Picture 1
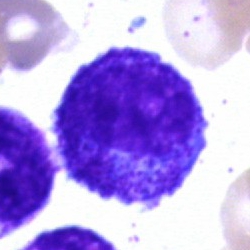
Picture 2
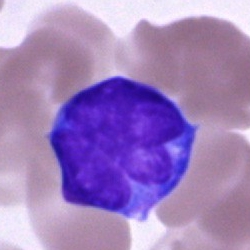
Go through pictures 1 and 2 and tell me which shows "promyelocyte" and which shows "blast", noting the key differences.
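You've got the promyelocyte in picture 1; picture 2 is the blast. The granules jump out straight away: dark purple ones are scattered across most of the promyelocyte, while none can be seen in the blast's cytoplasm.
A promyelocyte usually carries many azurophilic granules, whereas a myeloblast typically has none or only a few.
In the promyelocyte, dark staining masks the border of the nucleus, so nucleus and cytoplasm can't be sharply separated; in the blast, the nucleus takes up nearly the whole cell.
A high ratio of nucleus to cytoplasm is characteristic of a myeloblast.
The blast's thin rim of cytoplasm is blue and shows most at the lower right edge. Both outlines are roughly round, but the promyelocyte's edge is finely bumpy, while the blast has several short, flattened, angular sides. No clear vacuoles are seen in the promyelocyte.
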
